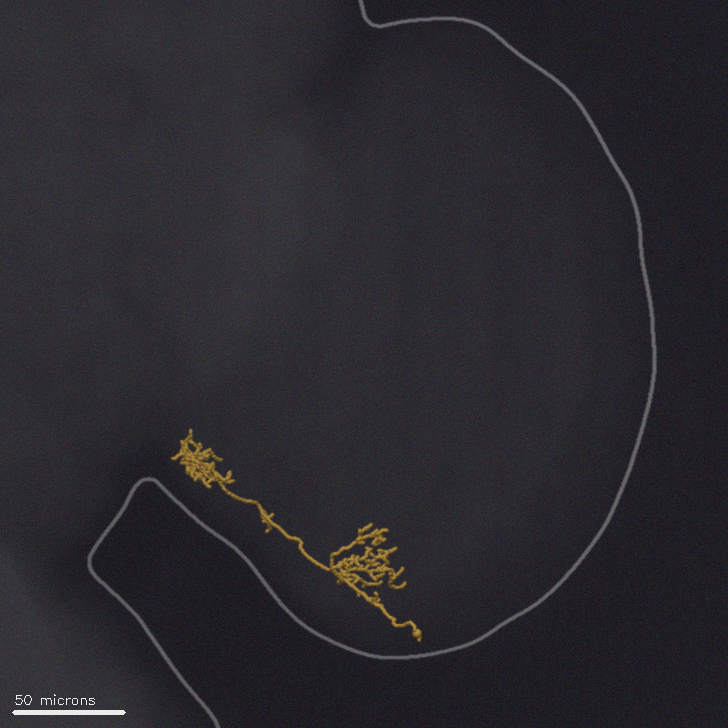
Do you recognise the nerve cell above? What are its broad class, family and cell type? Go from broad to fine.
optic-lobe intrinsic neuron; TmY; TmY21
